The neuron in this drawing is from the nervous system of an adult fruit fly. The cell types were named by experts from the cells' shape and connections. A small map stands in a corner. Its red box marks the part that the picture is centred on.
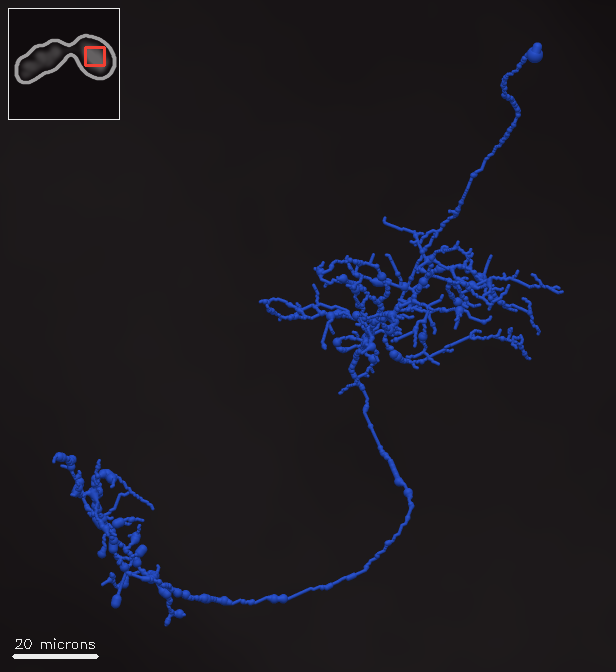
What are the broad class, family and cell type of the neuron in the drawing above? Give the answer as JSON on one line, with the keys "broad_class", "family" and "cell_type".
{"broad_class": "central-brain intrinsic neuron", "family": "hemilineage VESa1", "cell_type": "VES103"}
